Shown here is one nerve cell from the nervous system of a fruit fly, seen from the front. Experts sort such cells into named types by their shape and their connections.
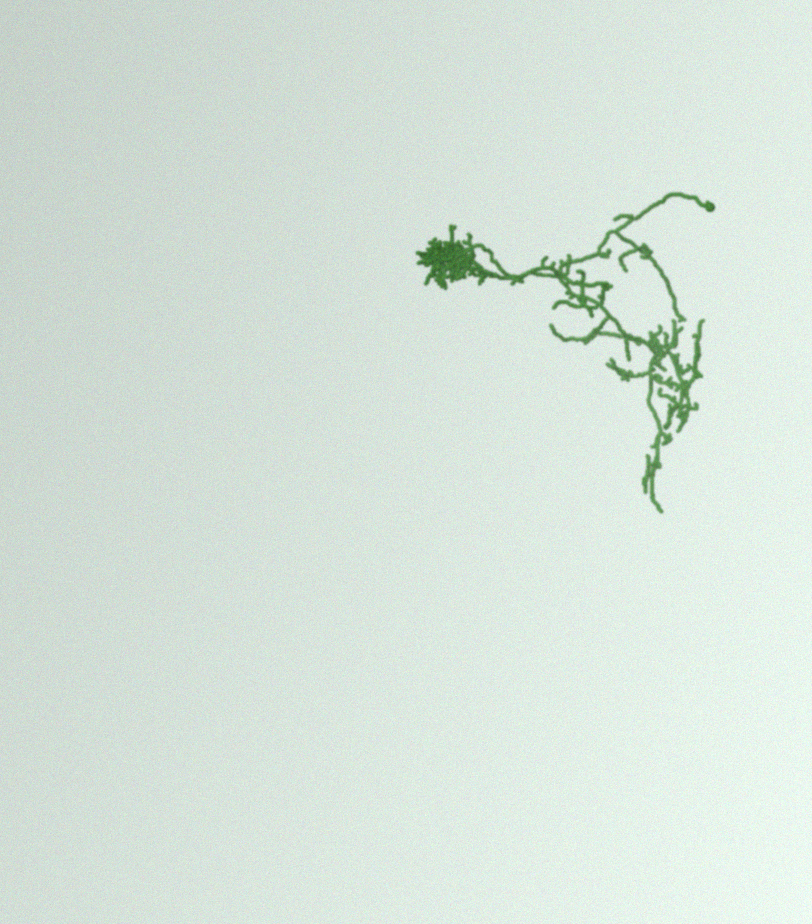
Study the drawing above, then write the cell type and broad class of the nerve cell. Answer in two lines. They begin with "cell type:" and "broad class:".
cell type: SMP200
broad class: central-brain intrinsic neuron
